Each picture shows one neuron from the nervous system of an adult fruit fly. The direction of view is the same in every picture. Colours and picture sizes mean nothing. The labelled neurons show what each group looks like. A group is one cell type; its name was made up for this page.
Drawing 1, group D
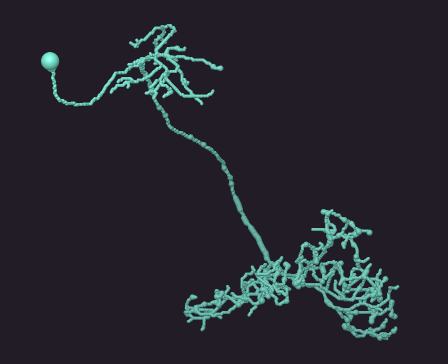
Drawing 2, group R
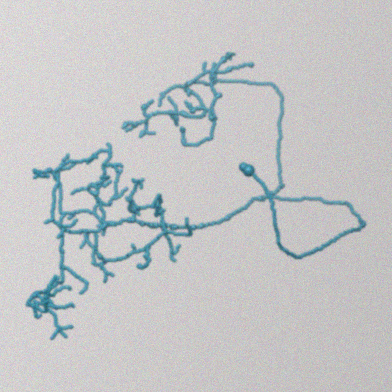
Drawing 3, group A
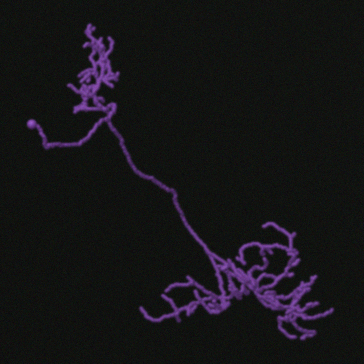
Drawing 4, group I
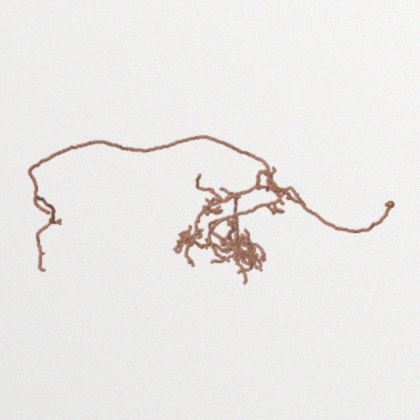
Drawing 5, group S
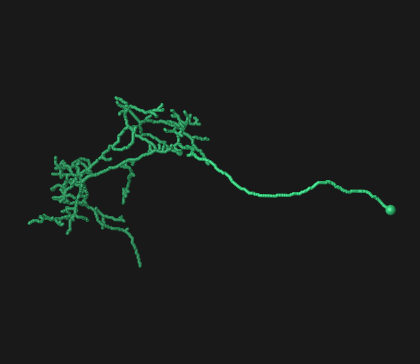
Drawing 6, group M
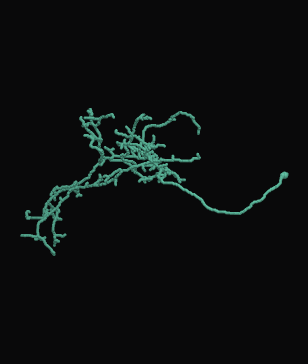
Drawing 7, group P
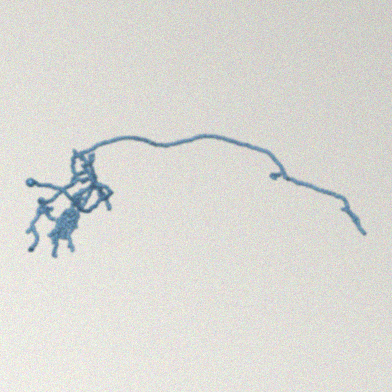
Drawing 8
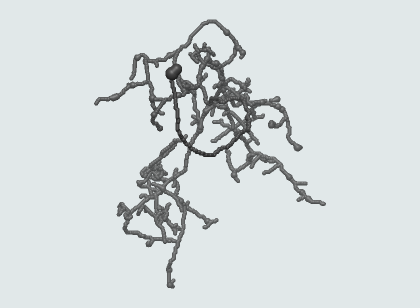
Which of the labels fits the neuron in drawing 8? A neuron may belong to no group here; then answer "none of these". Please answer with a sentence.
It belongs to group I.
